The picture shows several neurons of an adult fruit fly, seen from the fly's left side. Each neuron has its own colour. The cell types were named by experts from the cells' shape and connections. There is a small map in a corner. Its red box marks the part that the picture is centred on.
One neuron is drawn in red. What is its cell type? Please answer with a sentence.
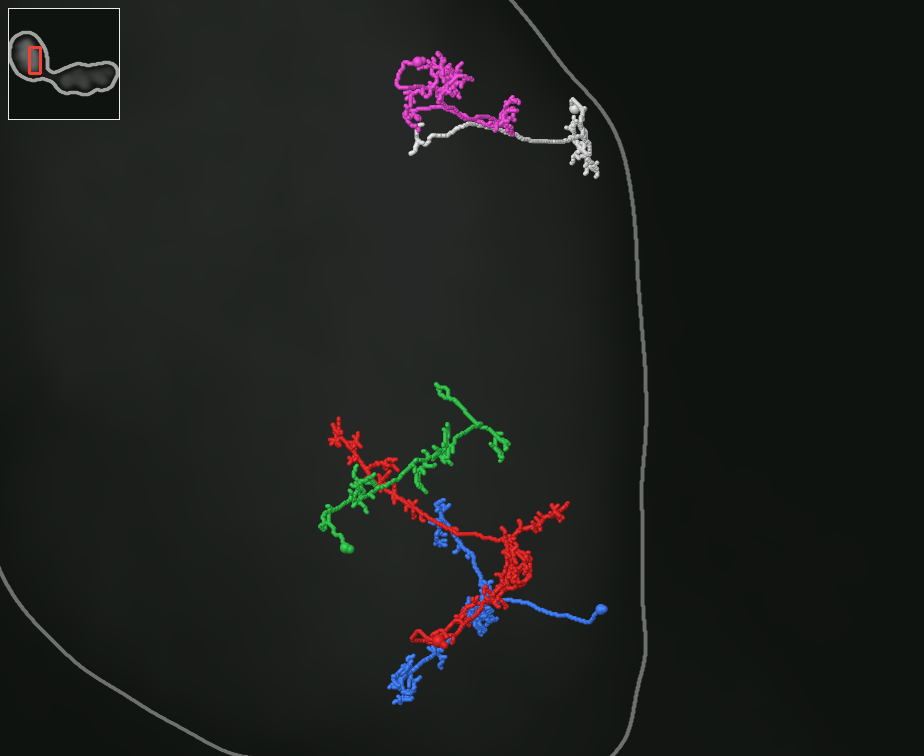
The cell type is TmY5a.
